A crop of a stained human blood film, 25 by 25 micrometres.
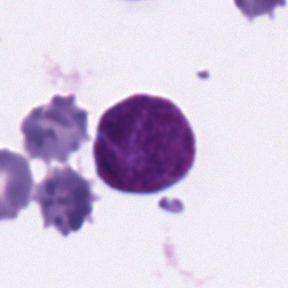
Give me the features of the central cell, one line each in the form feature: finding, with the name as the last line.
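Cytoplasm: at most a very thin rim around the nucleus
Chromatin: deep purple throughout
Nucleoli: none clearly made out
Surface: no projections
Name: myeloblast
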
